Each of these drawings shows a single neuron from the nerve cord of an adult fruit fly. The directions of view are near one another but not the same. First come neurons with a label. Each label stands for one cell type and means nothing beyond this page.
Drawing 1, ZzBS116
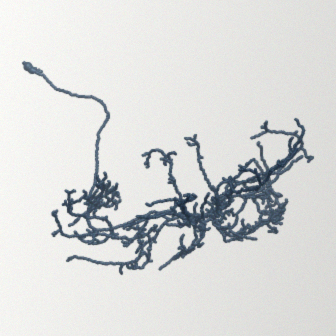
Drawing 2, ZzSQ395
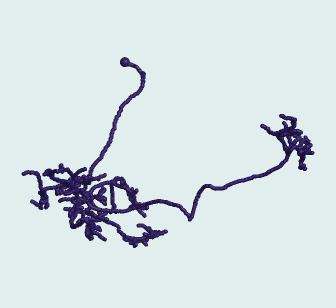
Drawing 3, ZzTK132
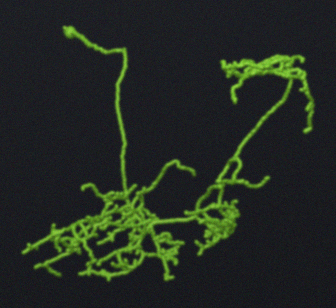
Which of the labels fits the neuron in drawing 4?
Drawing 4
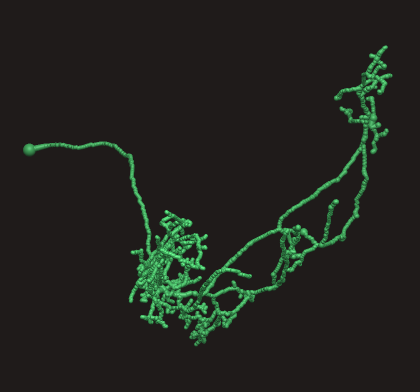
ZzTK132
